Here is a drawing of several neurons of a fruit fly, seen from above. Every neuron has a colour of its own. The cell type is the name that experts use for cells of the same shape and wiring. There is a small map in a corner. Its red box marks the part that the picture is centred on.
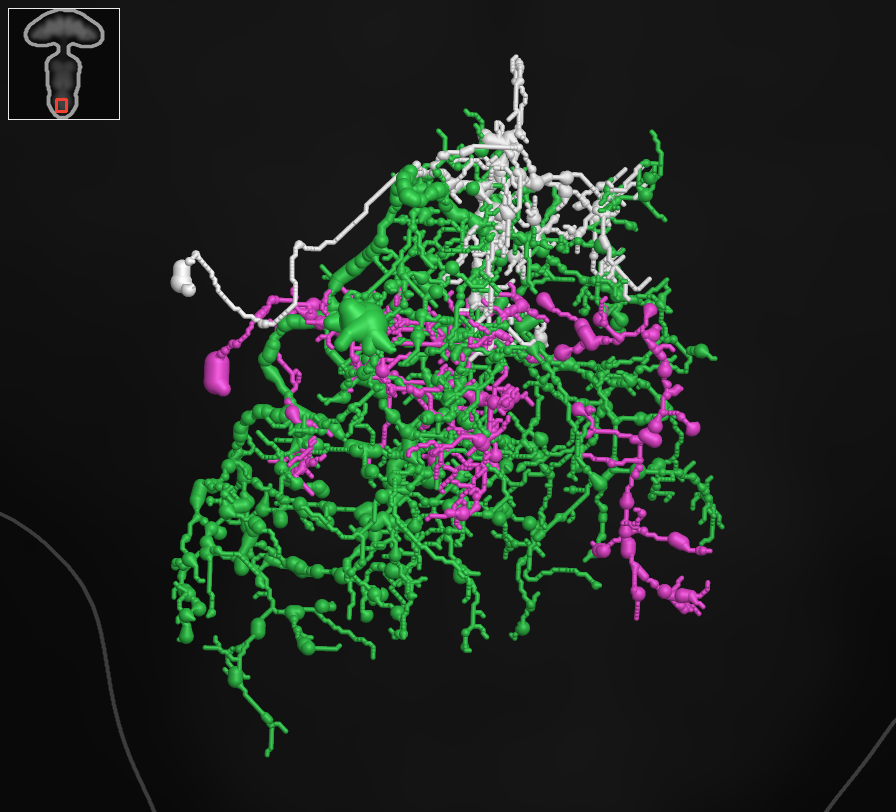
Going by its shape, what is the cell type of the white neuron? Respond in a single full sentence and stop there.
The neuron is categorized under cell type INXXX448.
